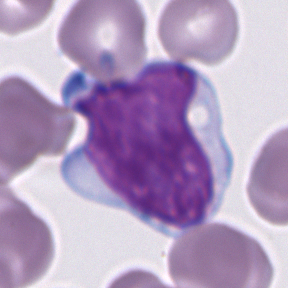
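Myeloblast, the central cell in a stained smear of human peripheral blood. Outline: irregular and angular, not round. Nucleus: fills most of the cell. Cytoplasm: rim widest at lower left, with one small, round, clear vacuole on the right.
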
